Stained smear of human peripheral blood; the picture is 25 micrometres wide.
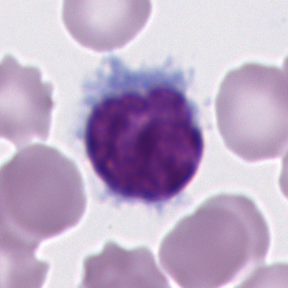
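Hairy cell at the centre of this stained blood smear; notice how fine hair-like projections fringe its surface, thickest along the top. There's a shallow notch in the top edge of the nucleus, and no nucleoli are visible. The cytoplasm shows no visible granules either.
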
